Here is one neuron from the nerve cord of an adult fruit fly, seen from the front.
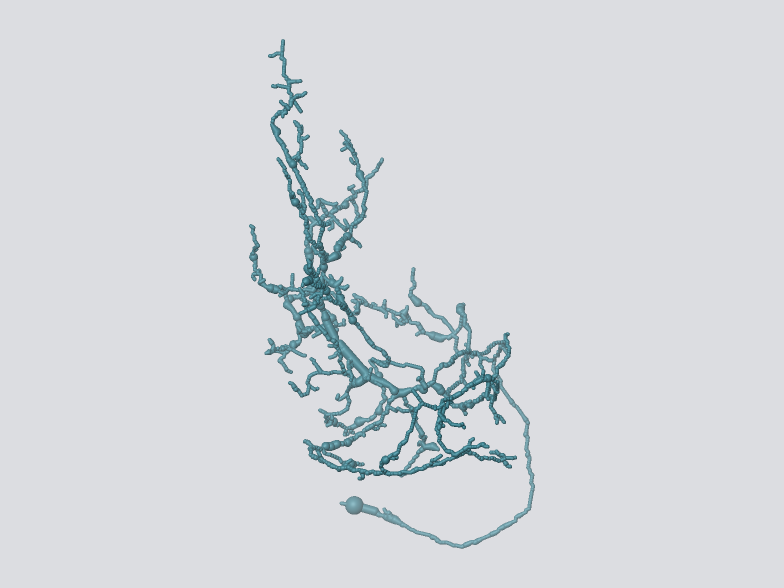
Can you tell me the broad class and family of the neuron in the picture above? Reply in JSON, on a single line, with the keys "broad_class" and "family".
{"broad_class": "nerve-cord intrinsic neuron", "family": "hemilineage 20A.22A"}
